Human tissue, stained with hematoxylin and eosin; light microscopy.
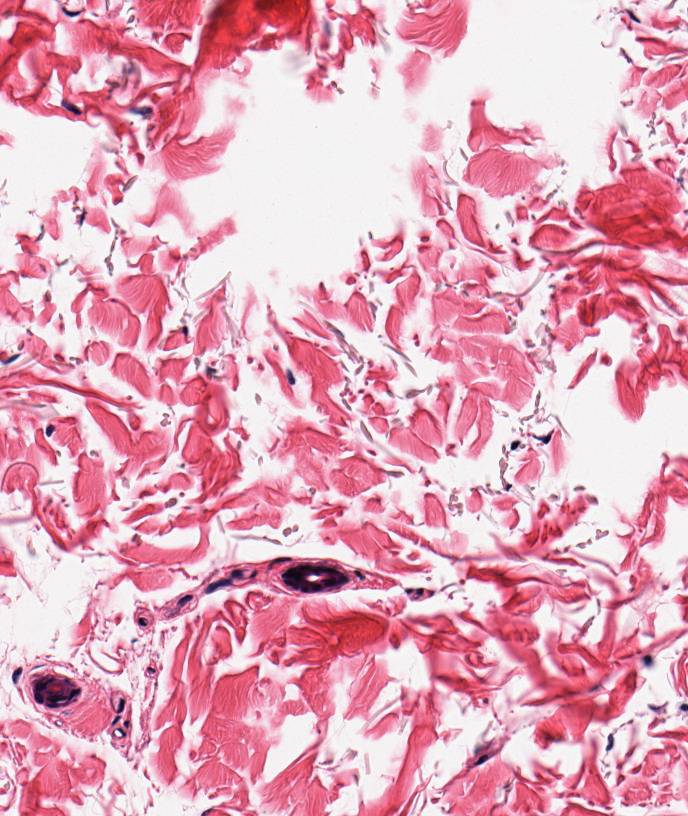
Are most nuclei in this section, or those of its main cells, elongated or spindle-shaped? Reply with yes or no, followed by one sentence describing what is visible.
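Yes. Cells are sparse, with small dark spindle-shaped nuclei scattered between the bundles.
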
